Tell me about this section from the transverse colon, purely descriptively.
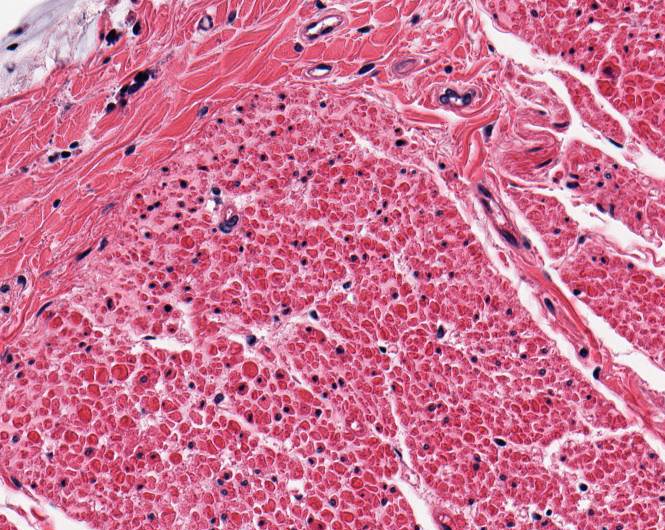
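Field mostly muscle fibres in cross-section; fibres cut longitudinally along upper left. Fibre cytoplasm deeply eosinophilic red. Small dark nuclei scattered singly among fibres throughout. Thin pale connective tissue septa run diagonally, upper left toward lower right, dividing fibres into bundles.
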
